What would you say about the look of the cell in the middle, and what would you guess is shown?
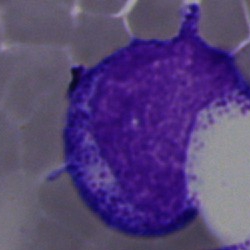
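Along the top edge a short, knob-like projection rises, and a thin, thread-like one reaches out from the lower left. Discrete dark purple granules stand out along that lower left margin; scattered purple granules line the edge bordering the pale area. So this is a promyelocyte.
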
